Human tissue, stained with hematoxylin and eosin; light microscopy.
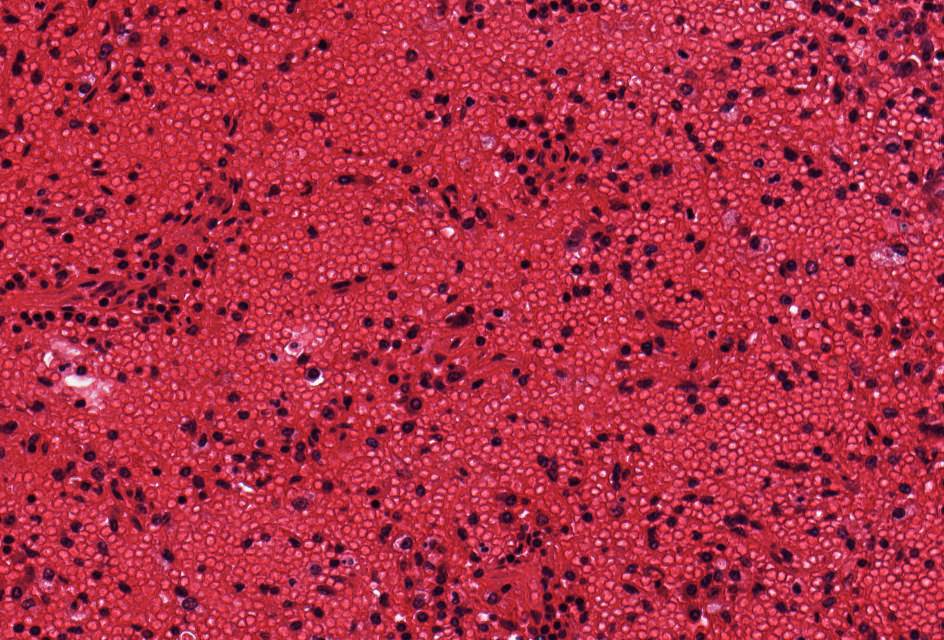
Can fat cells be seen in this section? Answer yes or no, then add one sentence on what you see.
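No. No fat cells are seen in the field.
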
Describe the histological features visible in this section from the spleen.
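Nucleated cells are distributed across the entire field, singly and in loose branching streaks between sheets of red cells. Most have small, round, dark-staining nuclei; some within the streaks have elongated, spindle-shaped nuclei. A few larger cells with pale, vacuolated cytoplasm are conspicuous among the red cells, one of them near the right edge in the upper half.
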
